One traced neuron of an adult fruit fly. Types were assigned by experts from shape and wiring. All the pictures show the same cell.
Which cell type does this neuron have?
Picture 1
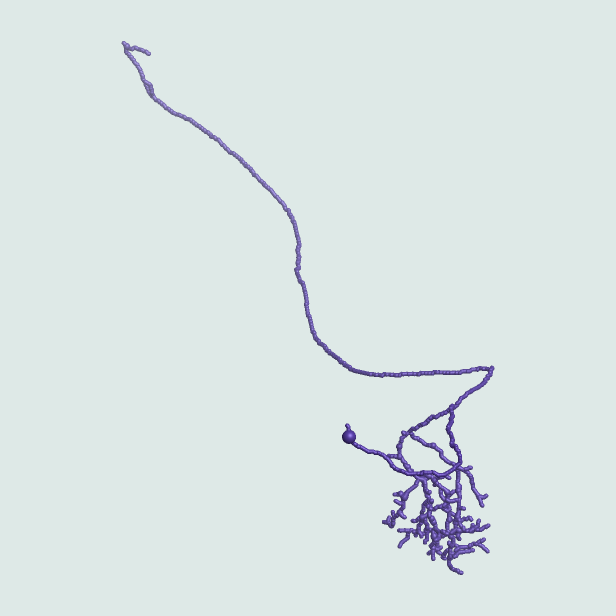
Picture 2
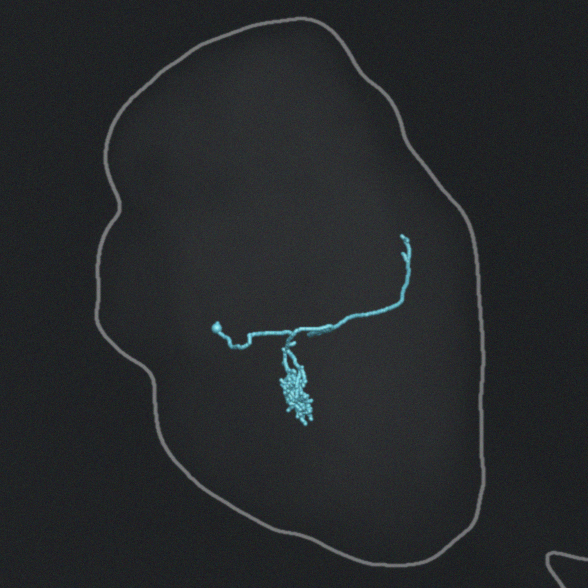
MeVP6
